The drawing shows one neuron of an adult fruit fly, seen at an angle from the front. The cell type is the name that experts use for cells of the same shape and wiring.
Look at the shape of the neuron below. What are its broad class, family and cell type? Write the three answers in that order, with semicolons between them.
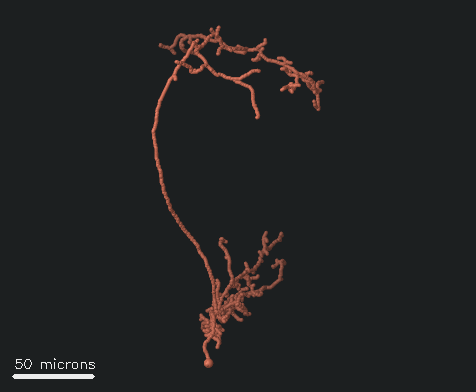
central-brain intrinsic neuron; hemilineage FLAa2; PRW012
